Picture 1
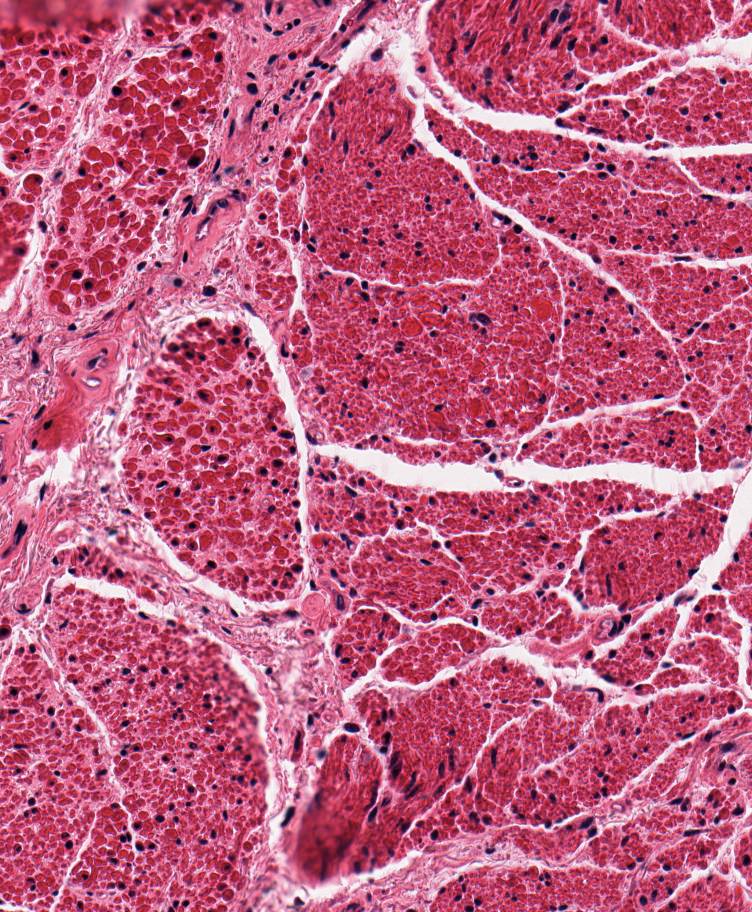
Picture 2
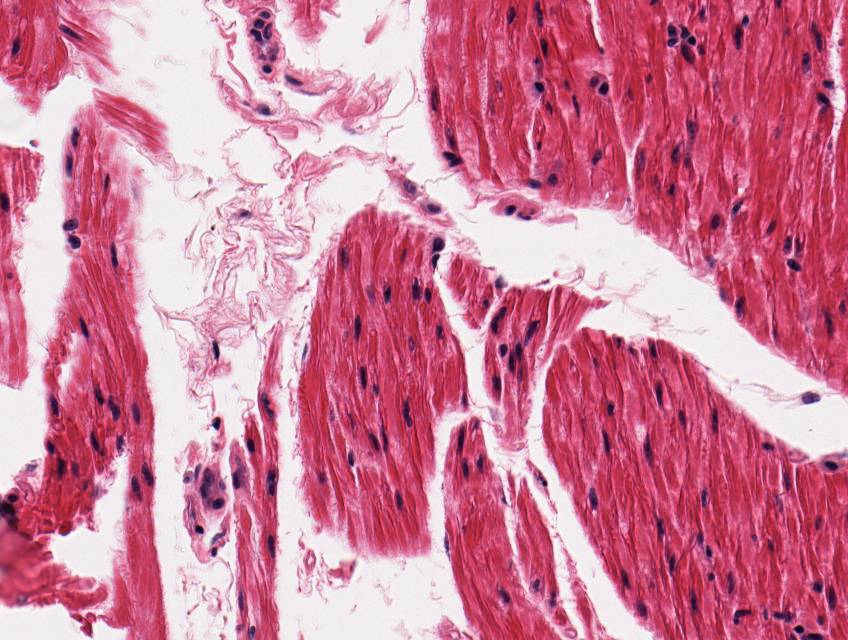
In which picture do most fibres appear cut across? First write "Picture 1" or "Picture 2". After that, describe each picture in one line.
Picture 1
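What picture 1 shows: Most fibres are cut across, appearing as small round-to-polygonal eosinophilic profiles.
What picture 2 shows: The fibres within each bundle lie parallel and are cut lengthwise, not as round cross-sectional profiles.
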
